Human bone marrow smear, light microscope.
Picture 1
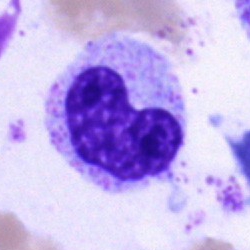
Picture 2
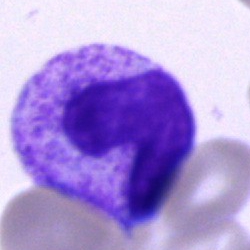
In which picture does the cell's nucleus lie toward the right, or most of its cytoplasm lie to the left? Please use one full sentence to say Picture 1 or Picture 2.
Picture 2 features a cell with its nucleus shifted toward the right.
